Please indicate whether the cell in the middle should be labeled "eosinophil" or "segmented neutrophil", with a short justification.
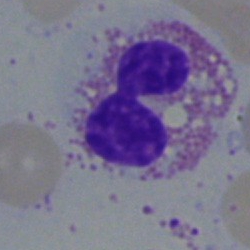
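Eosinophil is the answer. Its nucleus has two lobes, which meet on their left side and leave a notch between them on the right.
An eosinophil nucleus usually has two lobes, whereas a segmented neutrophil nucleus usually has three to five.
The chromatin is dense and dark purple, and no nucleoli are visible. To the right of the nucleus, several clear round vacuoles lie in the cytoplasm. The outline of the cell is ill-defined, with granules scattered loosely at its edge.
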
